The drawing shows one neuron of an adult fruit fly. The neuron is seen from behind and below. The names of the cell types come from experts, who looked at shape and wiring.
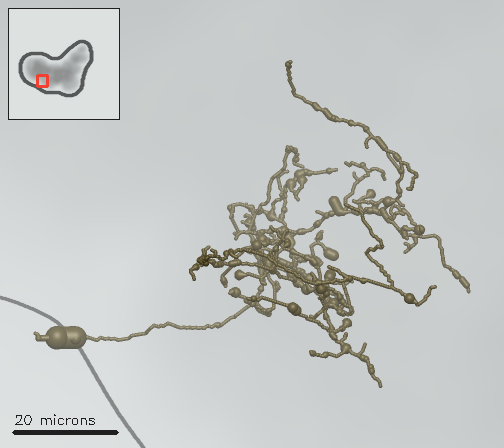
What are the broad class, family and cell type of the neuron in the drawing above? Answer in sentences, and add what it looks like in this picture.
Its broad class is central-brain intrinsic neuron. Its family is hemilineage TRdl_b. It is of cell type GNG396. The cell body is at the lower left of the picture. By the scale bar it is about 85 microns wide in this view. The picture shows dozens of branch ends.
